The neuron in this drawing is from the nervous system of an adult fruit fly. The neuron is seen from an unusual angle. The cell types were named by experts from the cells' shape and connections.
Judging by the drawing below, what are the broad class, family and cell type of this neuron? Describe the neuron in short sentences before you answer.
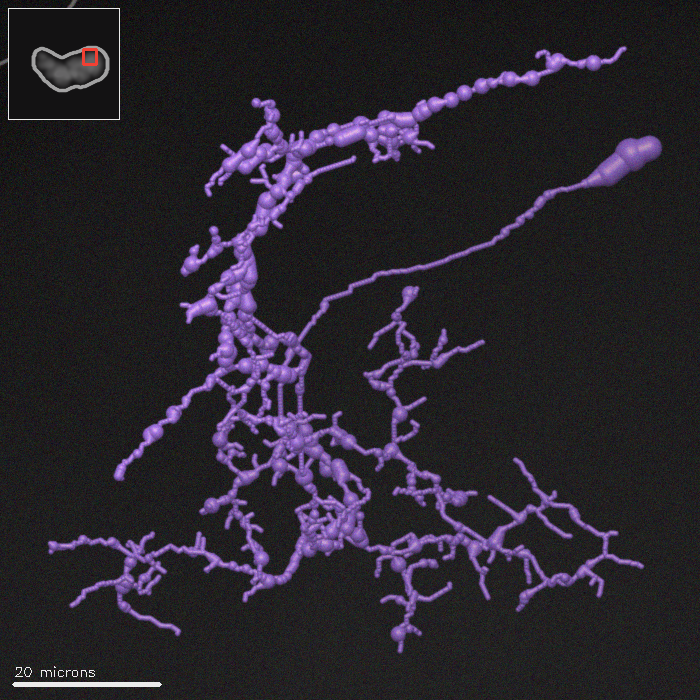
The cell body can be seen at the upper right of the picture. From top to bottom in the picture it spans about 85 microns. It is a central-brain intrinsic neuron. Its family is hemilineage SLPpl2. The cell type is SLP360_c.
